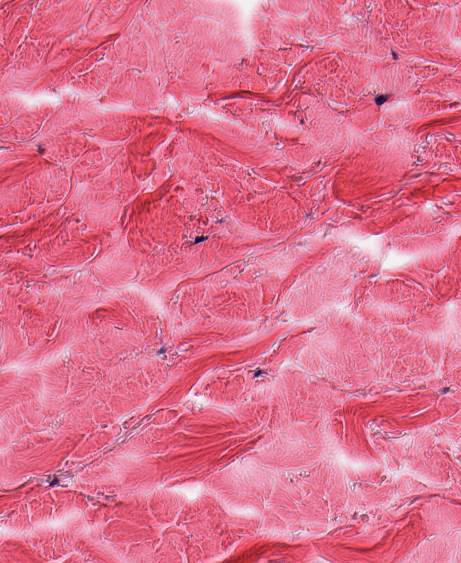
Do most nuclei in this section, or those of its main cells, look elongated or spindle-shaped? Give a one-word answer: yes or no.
Yes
